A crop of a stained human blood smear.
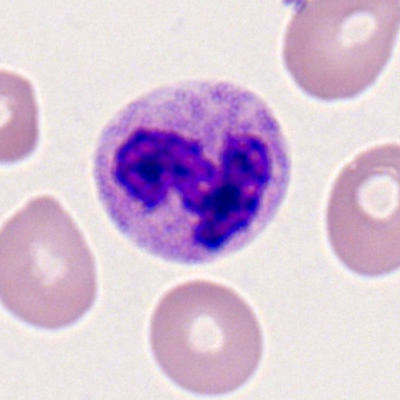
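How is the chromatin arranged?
It is coarsely clumped.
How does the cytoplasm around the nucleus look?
It is plentiful and pale pinkish-lilac.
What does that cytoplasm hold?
It is filled with fine granules.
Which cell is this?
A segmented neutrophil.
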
